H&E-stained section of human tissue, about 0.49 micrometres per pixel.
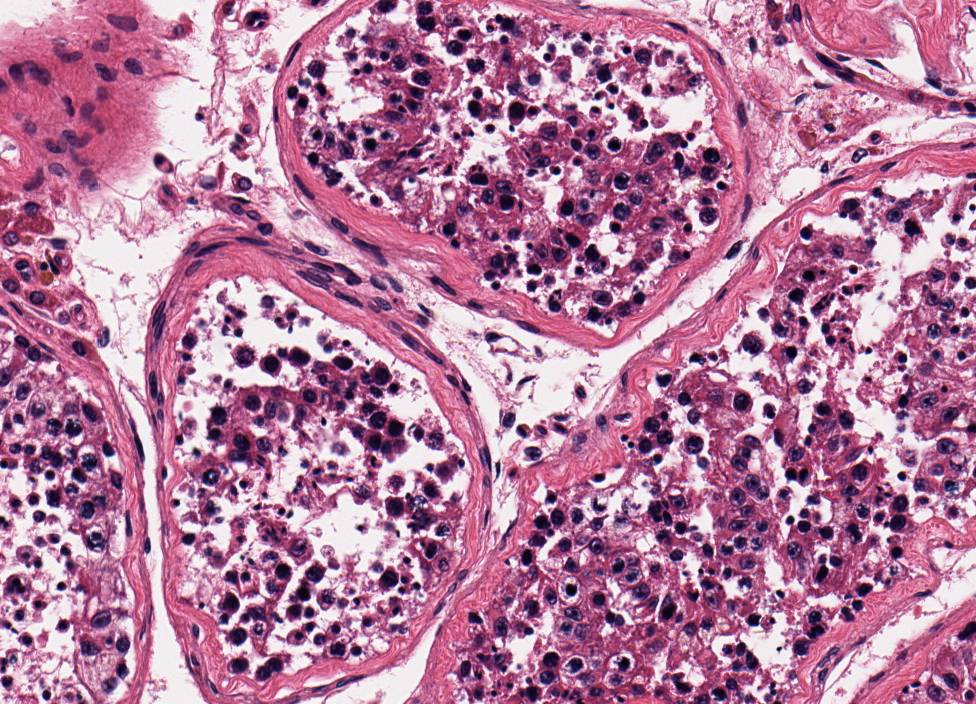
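Testis. Tubules bounded by thick, wavy, laminated pink fibrous walls containing flattened, elongated dark nuclei that run parallel to the tubule outline. Tubules packed with round cells, many with small, very dark, dense round nuclei. Larger cells with paler round nuclei and pink cytoplasm scattered among these, especially in the right-hand tubule.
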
